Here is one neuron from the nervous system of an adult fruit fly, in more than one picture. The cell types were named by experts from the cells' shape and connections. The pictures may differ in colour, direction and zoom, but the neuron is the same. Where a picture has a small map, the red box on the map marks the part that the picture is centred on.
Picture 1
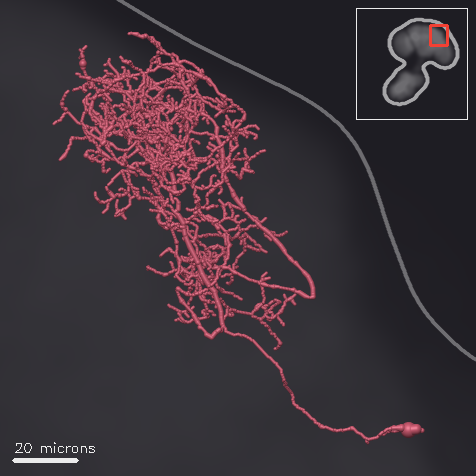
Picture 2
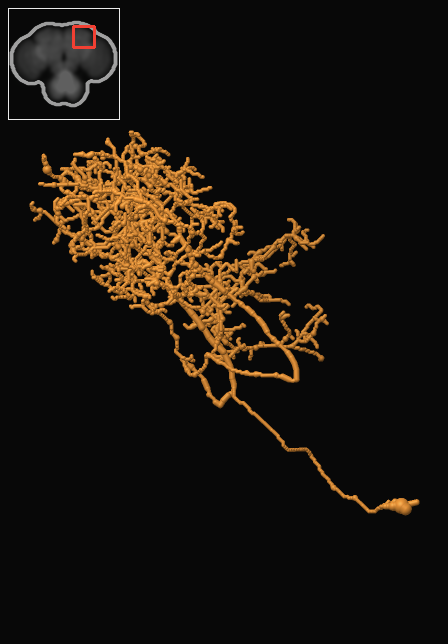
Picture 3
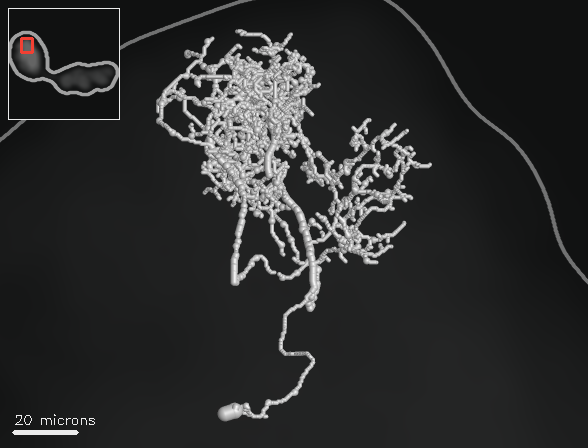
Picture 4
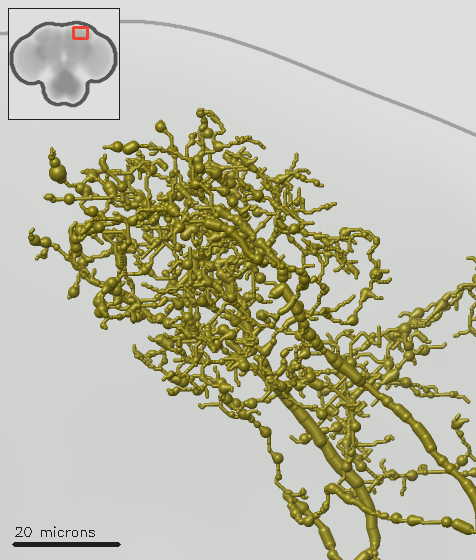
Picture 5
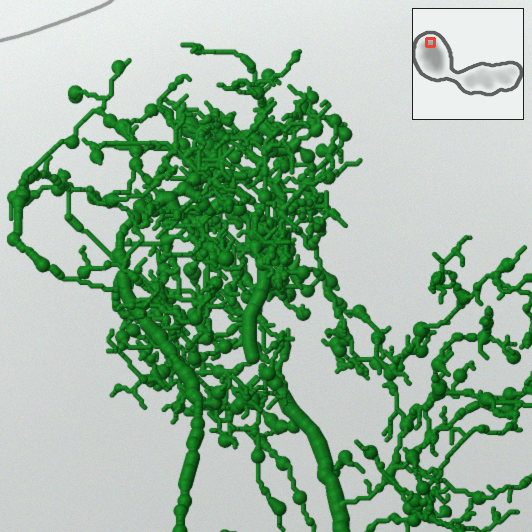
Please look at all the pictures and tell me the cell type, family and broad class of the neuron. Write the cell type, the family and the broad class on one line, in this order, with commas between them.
LHAV1e1, LHAV, central-brain intrinsic neuron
